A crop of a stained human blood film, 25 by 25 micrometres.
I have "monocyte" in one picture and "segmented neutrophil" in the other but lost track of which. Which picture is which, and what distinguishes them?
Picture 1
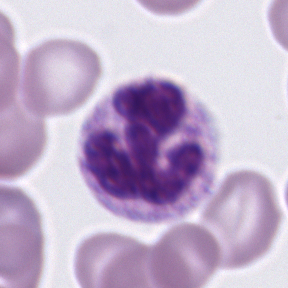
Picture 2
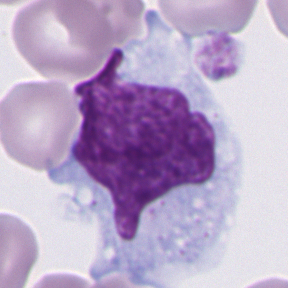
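Picture 2 is the monocyte; picture 1, the segmented neutrophil. Segmented neutrophil nucleus split into several distinct lobes clustered mid-cell; monocyte nucleus irregular and angular, with several bulges and a broad, tongue-like lobe extending downward into the cytoplasm.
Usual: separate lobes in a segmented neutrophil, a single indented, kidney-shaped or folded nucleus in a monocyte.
Cytoplasm pale pinkish-lilac in the segmented neutrophil, abundant and pale grey-blue in the monocyte.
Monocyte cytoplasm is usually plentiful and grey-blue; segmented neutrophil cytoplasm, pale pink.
Granules fine, small, lilac and evenly scattered in the segmented neutrophil; fine and pinkish-purple in the monocyte. Monocyte cytoplasm holds several small clear vacuoles.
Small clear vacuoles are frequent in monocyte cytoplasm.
Segmented neutrophil outline round and smooth, no surface projections; chromatin dark purple, coarsely clumped; no nucleoli; about 12 micrometres across.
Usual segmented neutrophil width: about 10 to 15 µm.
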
